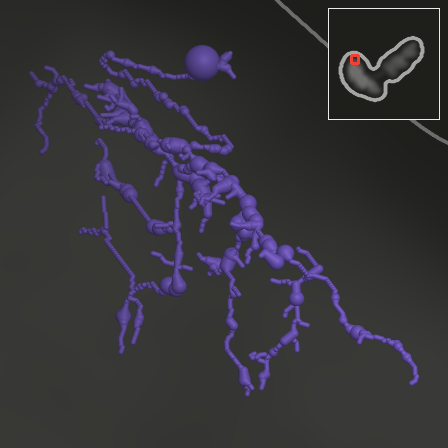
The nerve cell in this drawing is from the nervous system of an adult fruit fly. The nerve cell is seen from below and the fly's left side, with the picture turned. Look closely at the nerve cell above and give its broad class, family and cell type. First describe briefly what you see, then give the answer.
It lies in the brain. The cell body can be seen at the top of the picture. Dozens of branch ends can be seen. This is an optic-lobe intrinsic neuron. The family is Dm. Its cell type is Dm-DRA1.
